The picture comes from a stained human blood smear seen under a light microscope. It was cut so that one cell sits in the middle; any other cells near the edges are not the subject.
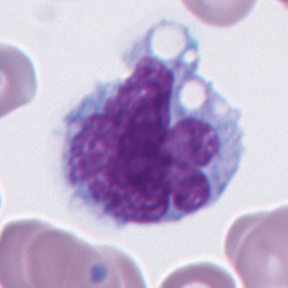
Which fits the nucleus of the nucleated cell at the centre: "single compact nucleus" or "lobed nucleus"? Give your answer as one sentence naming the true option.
What the nucleus of this cell shows is division into segments.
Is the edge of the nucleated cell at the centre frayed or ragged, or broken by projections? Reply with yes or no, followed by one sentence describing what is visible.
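Yes. The outer edge of the cell is irregular and slightly frayed.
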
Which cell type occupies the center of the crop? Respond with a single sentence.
The cell marked by its central position in the crop is a monocyte.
